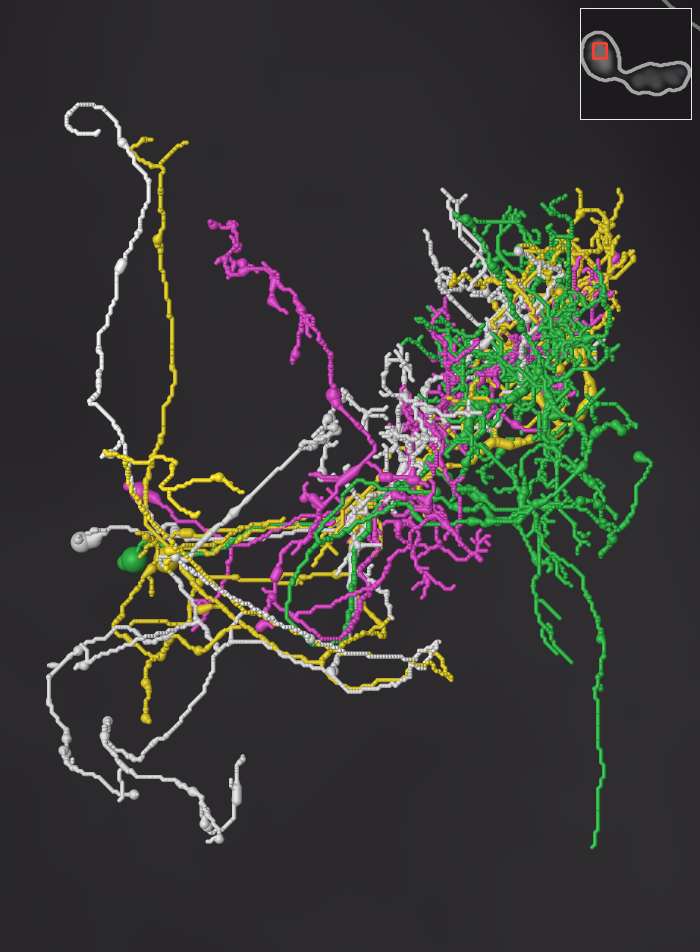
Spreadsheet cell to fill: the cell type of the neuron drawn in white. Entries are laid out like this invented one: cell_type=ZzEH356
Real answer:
cell_type=LHAV2g2_a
